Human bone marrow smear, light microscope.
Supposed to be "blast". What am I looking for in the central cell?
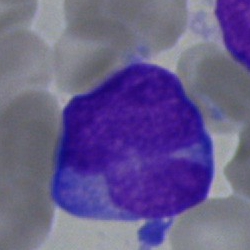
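Identified: blast. Fits: the nucleus fills most of the cell, and the cytoplasm is only a narrow rim, widest at the lower left.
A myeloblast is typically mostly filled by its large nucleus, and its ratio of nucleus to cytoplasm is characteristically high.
Fits: the chromatin is fine and dispersed rather than coarsely clumped.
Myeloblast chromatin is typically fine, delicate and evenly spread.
Fits: the cytoplasm is blue.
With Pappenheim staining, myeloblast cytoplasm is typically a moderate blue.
Against: no feature seen runs counter to it.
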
